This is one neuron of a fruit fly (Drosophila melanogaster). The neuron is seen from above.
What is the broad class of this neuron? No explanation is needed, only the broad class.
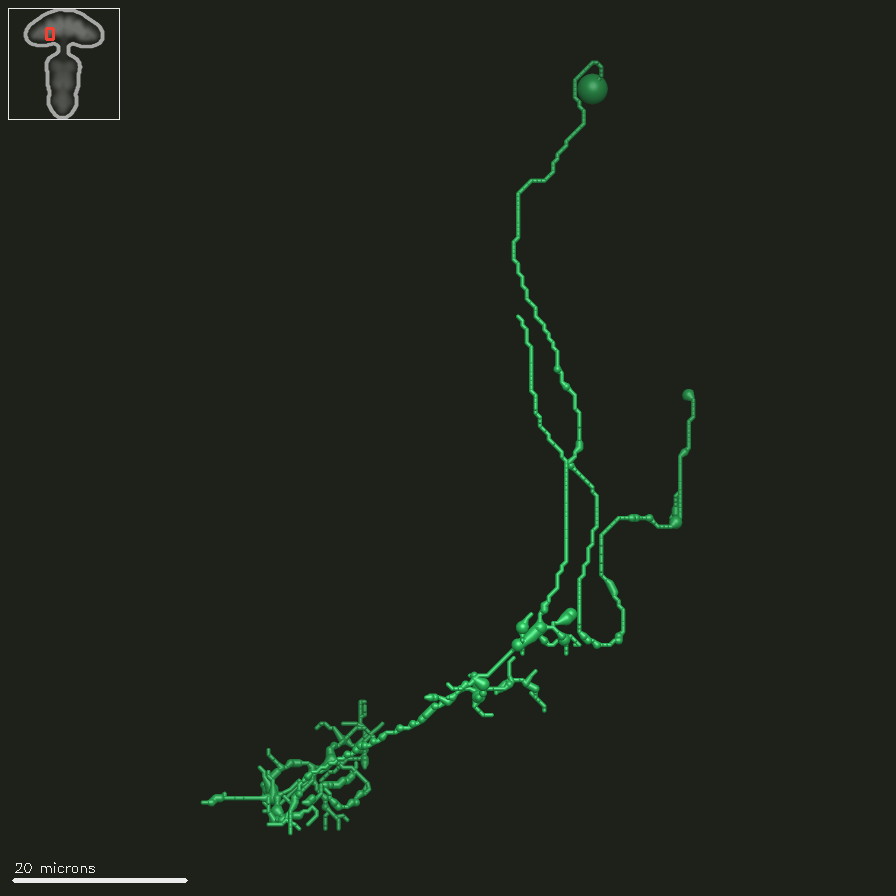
optic-lobe intrinsic neuron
